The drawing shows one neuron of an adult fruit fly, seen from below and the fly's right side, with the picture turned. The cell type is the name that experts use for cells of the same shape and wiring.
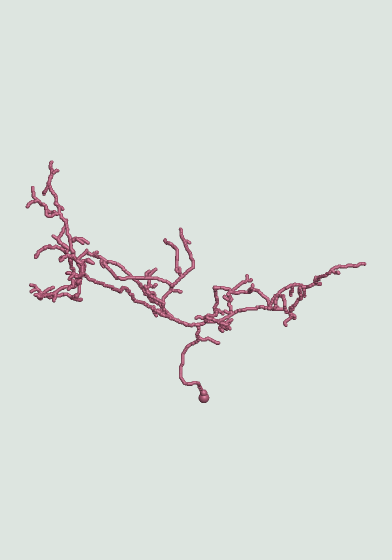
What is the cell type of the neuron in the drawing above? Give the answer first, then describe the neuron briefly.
The cell type is PS286. This is a central-brain intrinsic neuron. Its cell body lies at the bottom of the picture. Dozens of branch ends can be seen.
